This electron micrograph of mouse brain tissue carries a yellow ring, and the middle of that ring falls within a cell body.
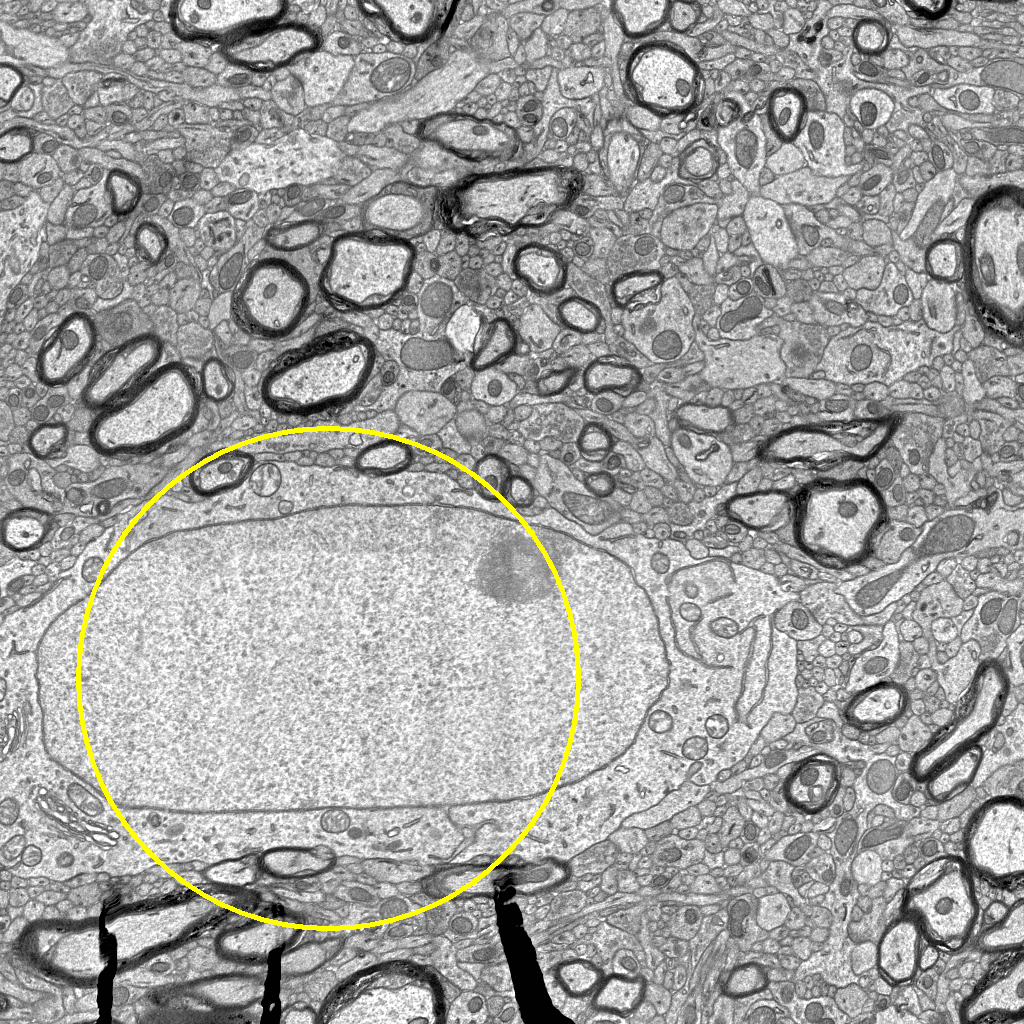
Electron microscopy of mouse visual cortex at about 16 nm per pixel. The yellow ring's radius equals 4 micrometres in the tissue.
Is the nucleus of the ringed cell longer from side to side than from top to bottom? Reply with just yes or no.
Yes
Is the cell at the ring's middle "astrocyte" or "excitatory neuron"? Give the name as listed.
excitatory neuron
